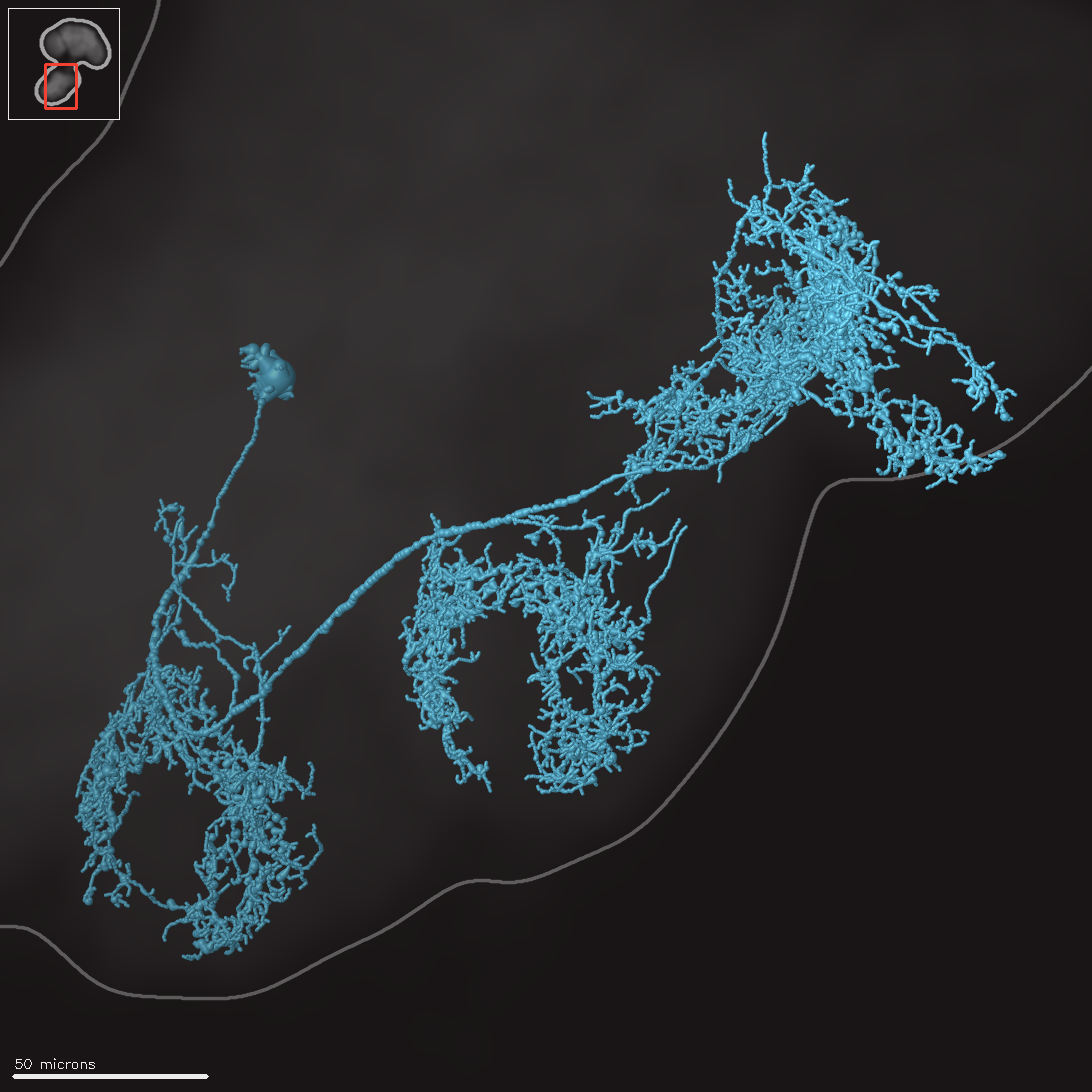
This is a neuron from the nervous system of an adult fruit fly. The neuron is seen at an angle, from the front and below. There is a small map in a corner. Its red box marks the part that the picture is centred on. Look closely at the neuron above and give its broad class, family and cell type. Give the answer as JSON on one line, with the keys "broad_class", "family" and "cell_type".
{"broad_class": "nerve-cord intrinsic neuron", "family": "hemilineage 01B", "cell_type": "IN01B001"}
